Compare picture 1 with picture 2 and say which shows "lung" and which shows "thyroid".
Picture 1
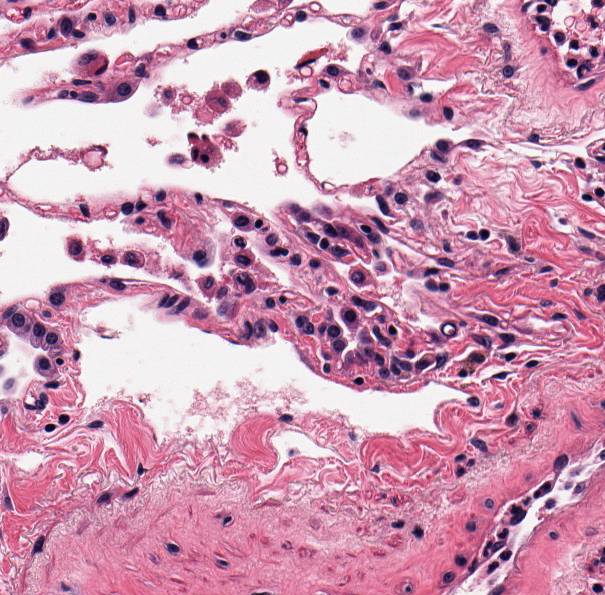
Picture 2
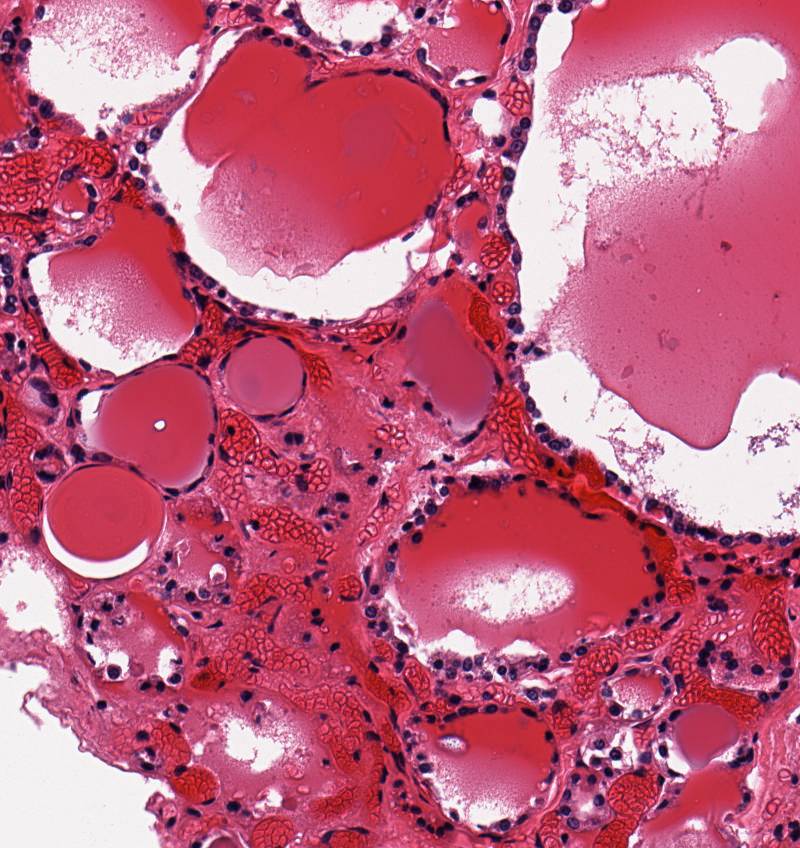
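Lung is picture 1; thyroid is picture 2. On content: the spaces across the upper half of picture 1 are large and empty, apart from rounded detached cells with pink cytoplasm lying free in the upper left, whereas the thyroid follicle lumens are filled with homogeneous pink eosinophilic material.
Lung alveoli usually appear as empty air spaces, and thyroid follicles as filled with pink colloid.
On lining: in the centre-left of picture 1, thin branching septa are lined by plump cuboidal cells whose round dark nuclei bulge into the spaces; each thyroid follicle has a single layer of flattened to low cuboidal cells with small dark round nuclei.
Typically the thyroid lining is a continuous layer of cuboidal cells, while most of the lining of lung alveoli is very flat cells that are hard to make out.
On arrangement: dense pink fibrous tissue fills the lower part of picture 1, while picture 2 consists of closely packed follicles of widely varying size. No glands appear anywhere in picture 1.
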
